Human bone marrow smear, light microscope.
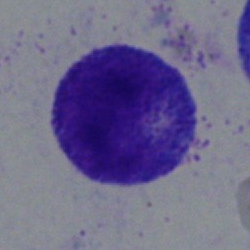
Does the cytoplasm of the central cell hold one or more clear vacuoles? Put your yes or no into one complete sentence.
No, there is no vacuole to be seen in the cytoplasm of this cell.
